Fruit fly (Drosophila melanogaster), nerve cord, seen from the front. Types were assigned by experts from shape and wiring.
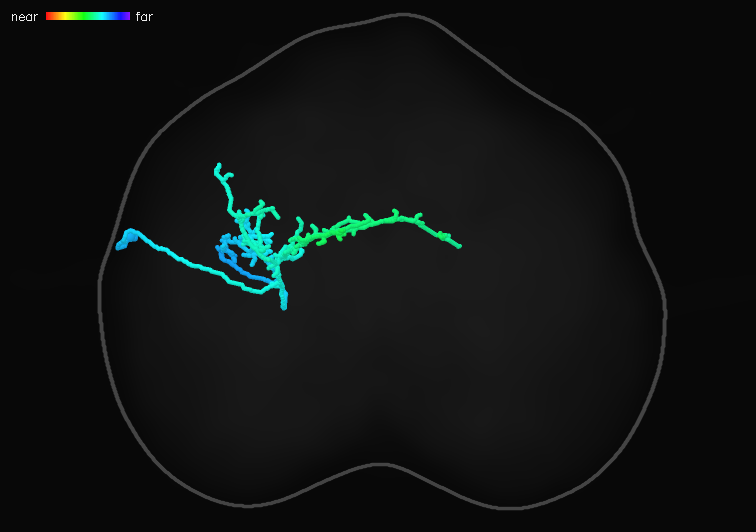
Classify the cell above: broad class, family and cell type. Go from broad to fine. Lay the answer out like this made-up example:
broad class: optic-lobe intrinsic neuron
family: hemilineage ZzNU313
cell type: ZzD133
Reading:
broad class: nerve-cord intrinsic neuron
family: hemilineage 09A
cell type: IN09A042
